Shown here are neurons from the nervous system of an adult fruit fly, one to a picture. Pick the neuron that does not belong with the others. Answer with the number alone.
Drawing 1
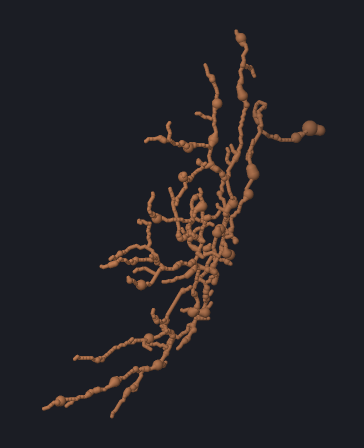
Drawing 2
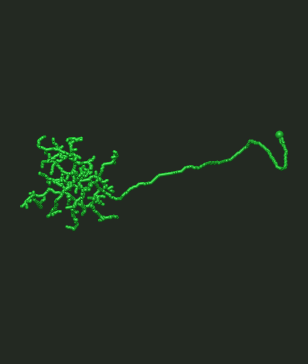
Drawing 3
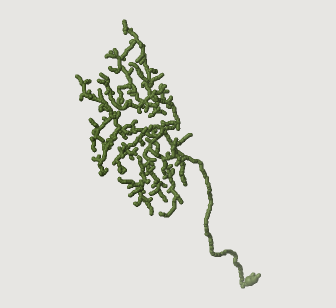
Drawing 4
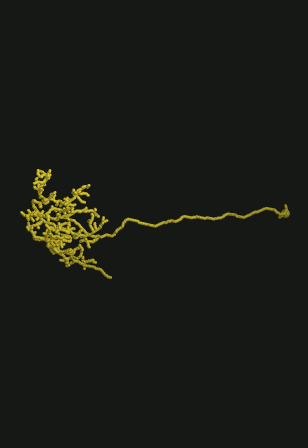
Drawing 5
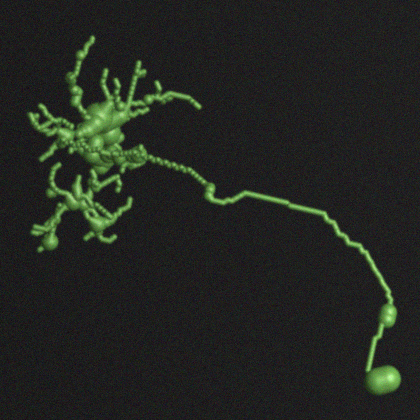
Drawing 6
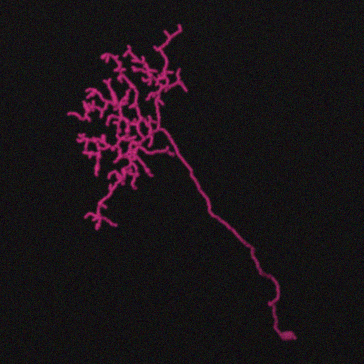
5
